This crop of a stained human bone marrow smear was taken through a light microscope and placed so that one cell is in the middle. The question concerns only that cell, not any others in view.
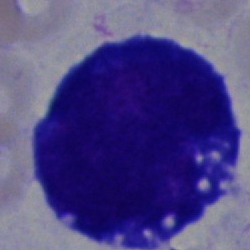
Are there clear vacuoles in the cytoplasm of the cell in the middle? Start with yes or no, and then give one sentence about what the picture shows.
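Yes. Several small clear round vacuoles lie in the lower right part of the cell.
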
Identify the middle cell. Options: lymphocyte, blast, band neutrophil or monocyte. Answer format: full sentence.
Located at the centre of the crop is a blast.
